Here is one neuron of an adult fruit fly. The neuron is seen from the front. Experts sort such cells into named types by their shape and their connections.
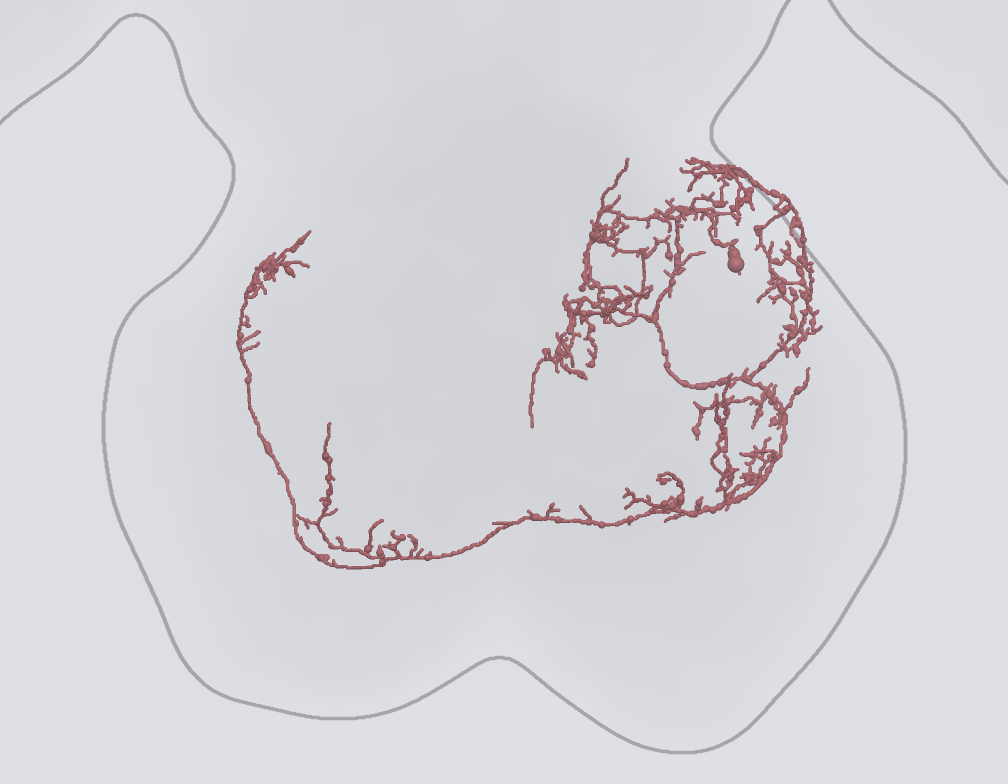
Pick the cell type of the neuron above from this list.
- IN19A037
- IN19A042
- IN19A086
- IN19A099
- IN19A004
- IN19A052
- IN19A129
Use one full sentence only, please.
As for cell type, this neuron is IN19A052.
